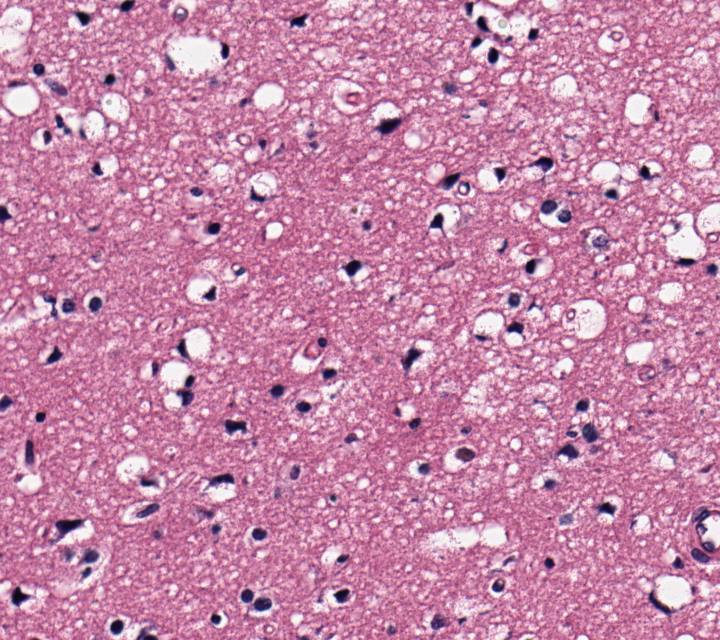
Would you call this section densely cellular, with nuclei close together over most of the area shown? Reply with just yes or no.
No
